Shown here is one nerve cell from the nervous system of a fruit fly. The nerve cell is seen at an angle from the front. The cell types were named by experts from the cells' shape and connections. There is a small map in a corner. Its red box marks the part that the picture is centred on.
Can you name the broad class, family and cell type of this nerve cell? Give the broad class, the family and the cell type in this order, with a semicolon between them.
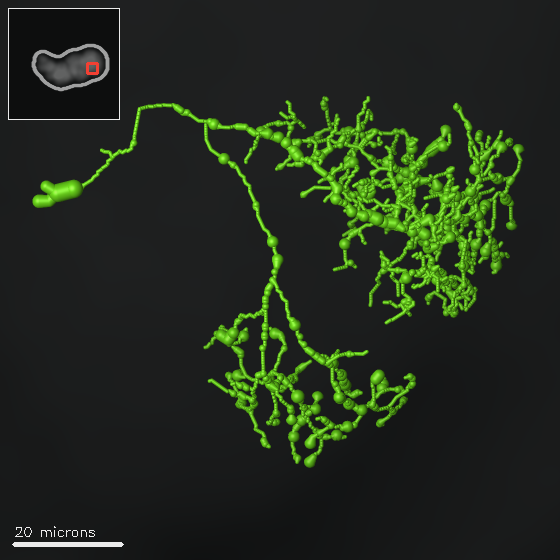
optic-lobe intrinsic neuron; Li; Li13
